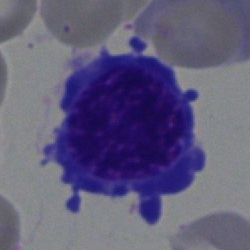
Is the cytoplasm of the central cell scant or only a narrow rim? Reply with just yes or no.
Yes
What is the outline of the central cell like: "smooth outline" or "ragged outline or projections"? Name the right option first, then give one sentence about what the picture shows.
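Ragged outline or projections. Several small rounded blebs of cytoplasm project from the cell surface.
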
